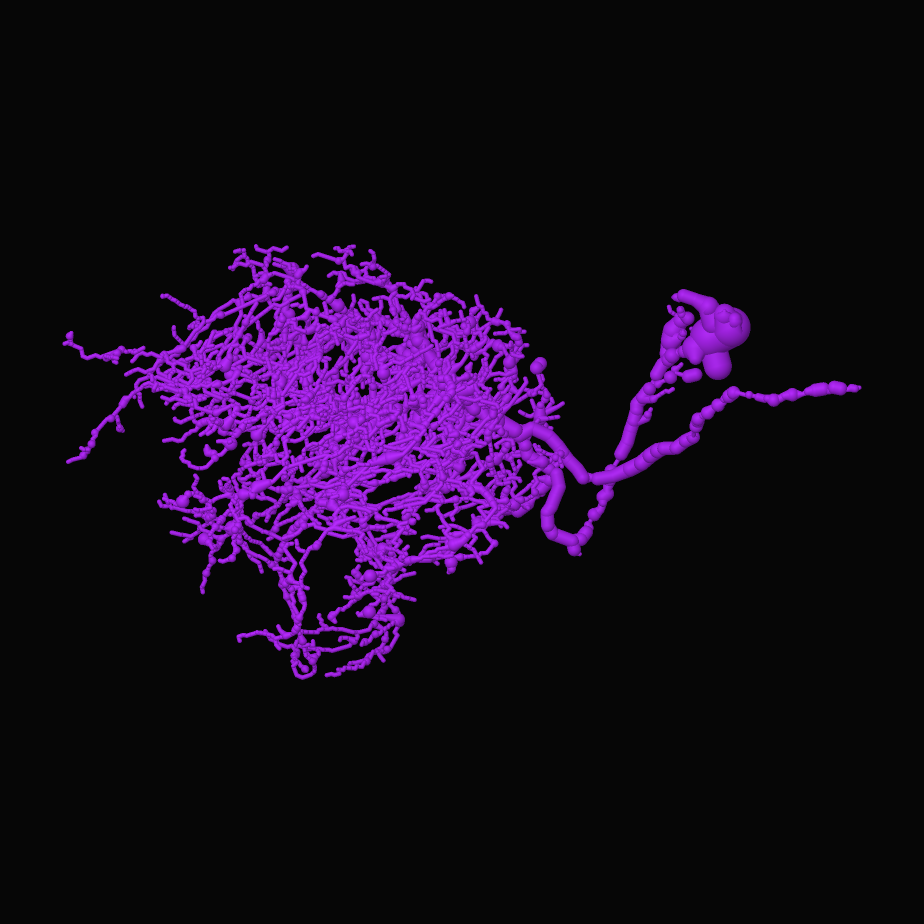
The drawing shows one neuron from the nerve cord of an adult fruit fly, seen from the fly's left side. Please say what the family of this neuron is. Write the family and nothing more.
MNad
